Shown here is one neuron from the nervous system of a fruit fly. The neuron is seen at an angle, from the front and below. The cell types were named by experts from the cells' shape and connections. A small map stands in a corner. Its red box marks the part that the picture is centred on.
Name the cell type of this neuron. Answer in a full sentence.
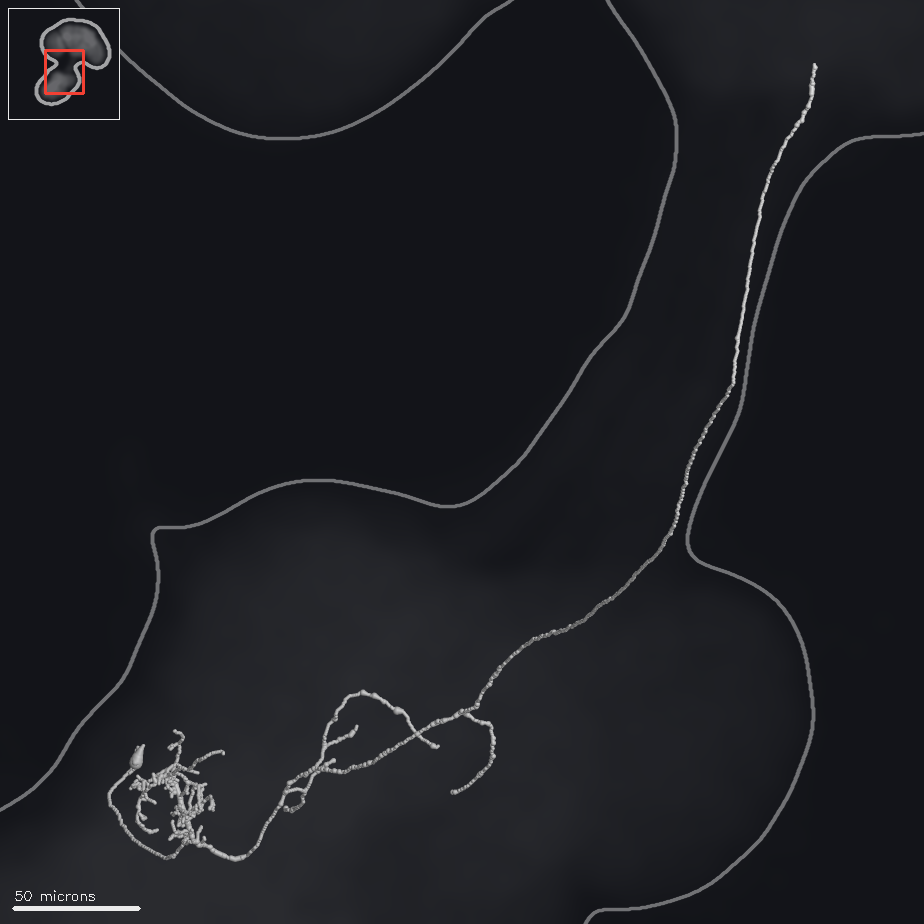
The cell type is AN19B063.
